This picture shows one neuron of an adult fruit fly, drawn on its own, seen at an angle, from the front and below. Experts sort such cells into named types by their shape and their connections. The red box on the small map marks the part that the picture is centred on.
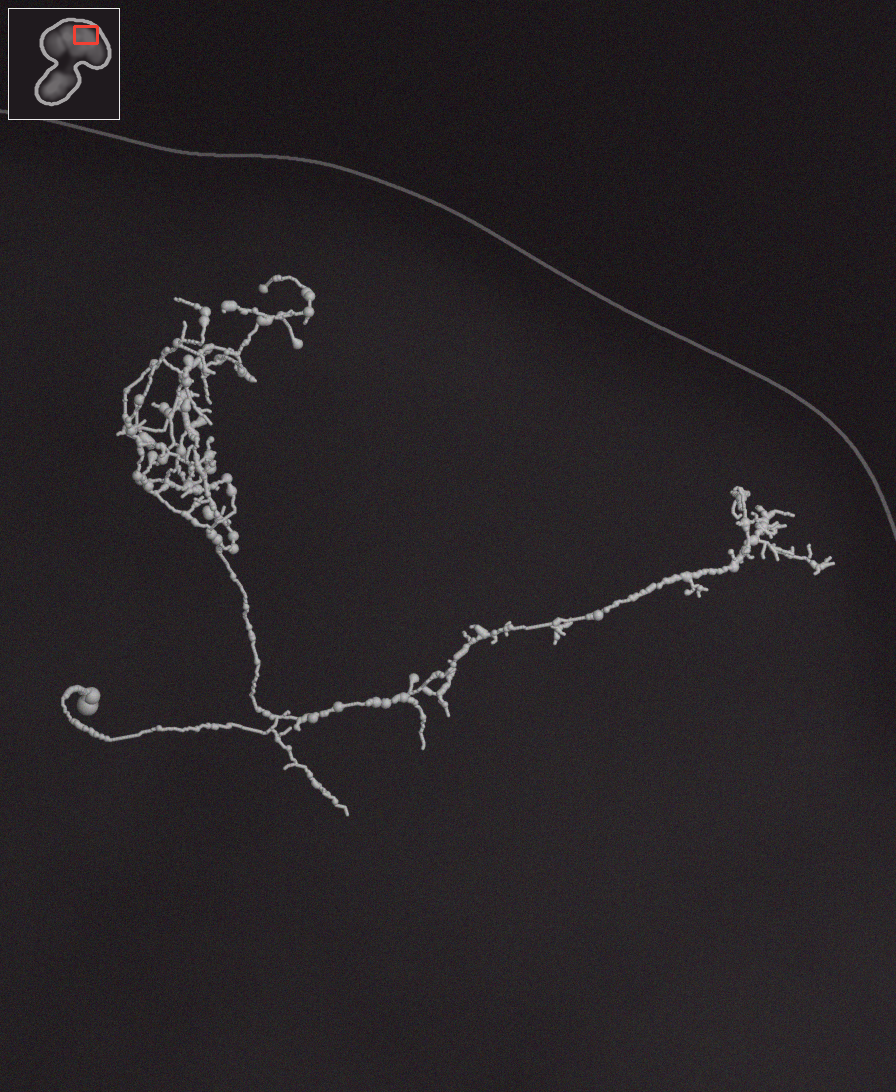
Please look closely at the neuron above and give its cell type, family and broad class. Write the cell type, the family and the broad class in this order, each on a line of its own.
SMP317
hemilineage DM3_dorso_lateral
central-brain intrinsic neuron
